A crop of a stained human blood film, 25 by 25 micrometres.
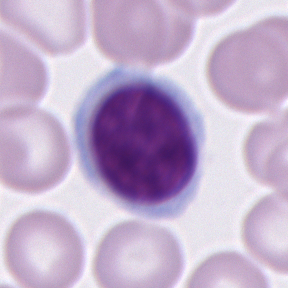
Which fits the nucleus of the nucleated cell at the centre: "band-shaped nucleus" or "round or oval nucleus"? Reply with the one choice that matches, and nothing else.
Round or oval nucleus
